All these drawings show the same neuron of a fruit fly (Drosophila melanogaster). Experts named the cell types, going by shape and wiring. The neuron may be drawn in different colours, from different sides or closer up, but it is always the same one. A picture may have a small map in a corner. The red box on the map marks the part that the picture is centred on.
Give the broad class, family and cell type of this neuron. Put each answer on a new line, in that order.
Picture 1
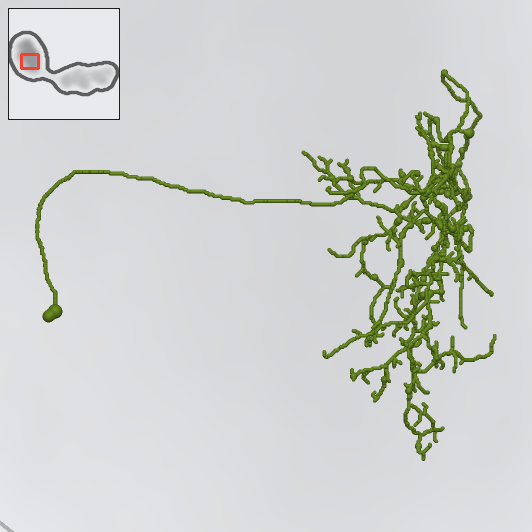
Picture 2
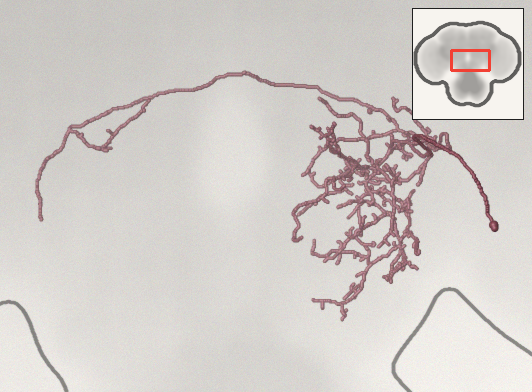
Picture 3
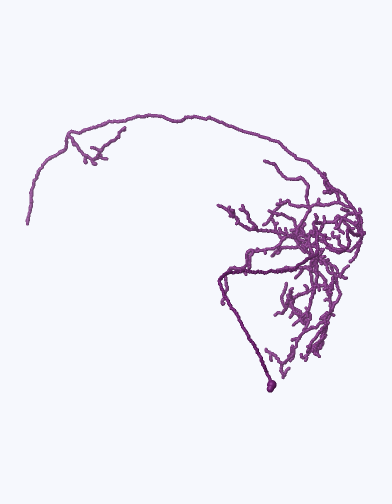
central-brain intrinsic neuron
hemilineage WEDa2
PS055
